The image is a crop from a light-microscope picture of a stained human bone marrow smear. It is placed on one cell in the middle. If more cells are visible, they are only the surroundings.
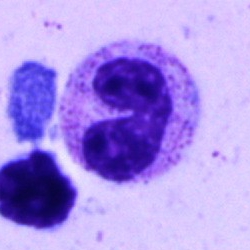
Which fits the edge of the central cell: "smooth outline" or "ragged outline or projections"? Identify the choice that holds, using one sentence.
No projections, blebs or ragged parts break the cell's outline.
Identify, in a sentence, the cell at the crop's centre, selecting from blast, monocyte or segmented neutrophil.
The cell around which this crop is centred is a segmented neutrophil.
